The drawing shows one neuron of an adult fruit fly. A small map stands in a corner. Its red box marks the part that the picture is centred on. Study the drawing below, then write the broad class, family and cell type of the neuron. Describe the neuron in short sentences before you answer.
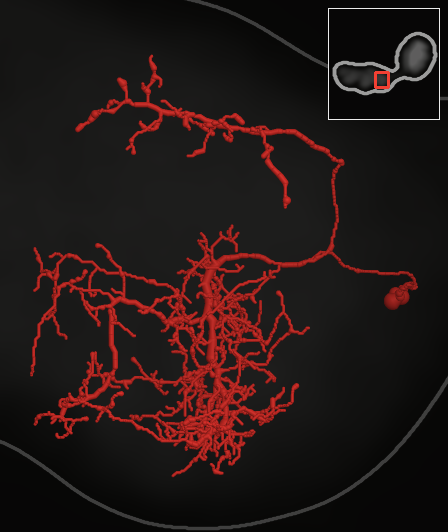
In this view it is about as wide as it is tall. Its broad class is nerve-cord intrinsic neuron. The family is hemilineage 16B. It is of cell type IN16B033.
